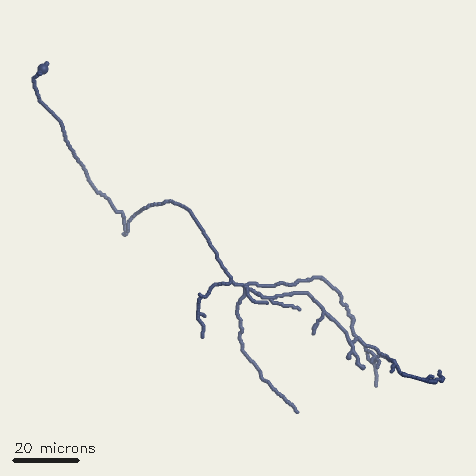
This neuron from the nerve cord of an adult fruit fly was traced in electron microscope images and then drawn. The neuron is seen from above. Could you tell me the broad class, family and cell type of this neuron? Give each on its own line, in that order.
nerve-cord intrinsic neuron
hemilineage 14A
IN14A123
